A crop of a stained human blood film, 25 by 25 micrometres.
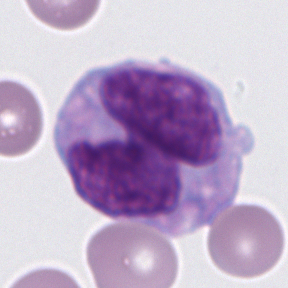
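Atypical promyelocyte (central cell), stained peripheral blood smear. No distinct nucleolus is visible in the nucleus. Coarse coloured granules are absent from the cytoplasm, which holds a few small pale vacuoles at the lower right. A small rounded bleb projects from the cell's right edge.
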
